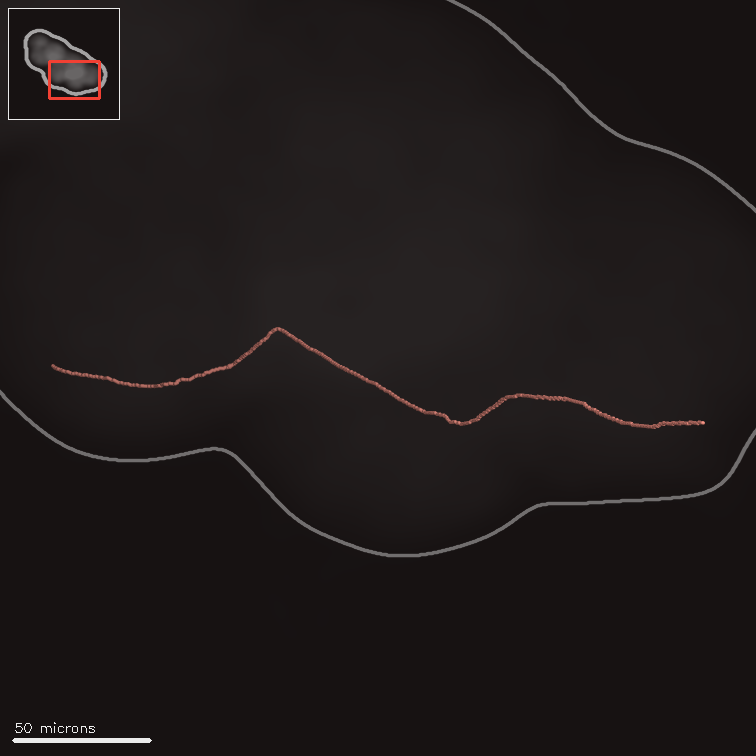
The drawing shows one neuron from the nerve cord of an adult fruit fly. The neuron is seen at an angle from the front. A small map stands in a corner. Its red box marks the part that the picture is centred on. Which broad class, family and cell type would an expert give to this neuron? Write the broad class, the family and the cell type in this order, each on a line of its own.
sensory neuron ascending to the brain
class gustatory
LgAG1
